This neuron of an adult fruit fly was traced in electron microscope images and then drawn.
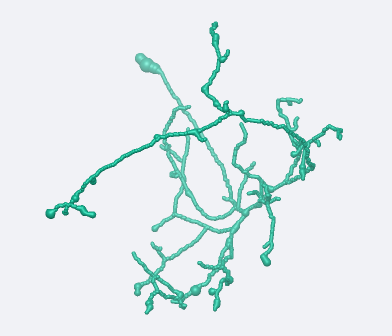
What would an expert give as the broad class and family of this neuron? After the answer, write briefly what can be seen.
This is a nerve-cord intrinsic neuron. The family is hemilineage 09A. The cell body is at the top of the picture. Dozens of branch ends can be seen.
